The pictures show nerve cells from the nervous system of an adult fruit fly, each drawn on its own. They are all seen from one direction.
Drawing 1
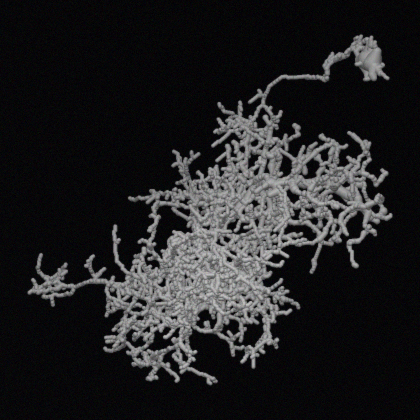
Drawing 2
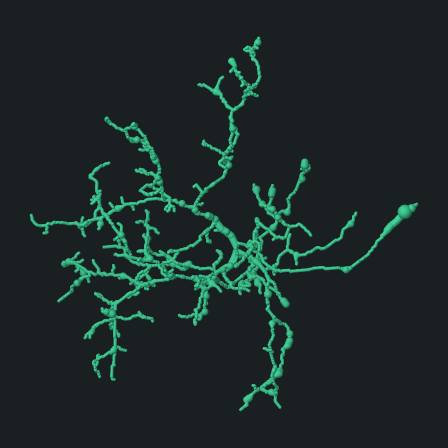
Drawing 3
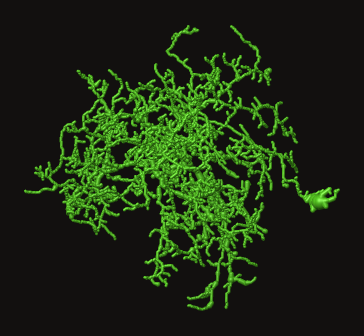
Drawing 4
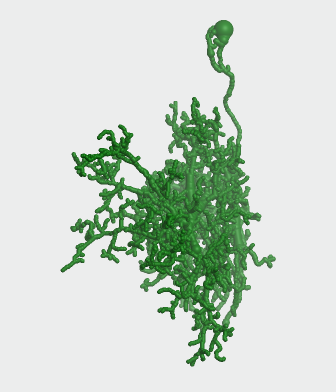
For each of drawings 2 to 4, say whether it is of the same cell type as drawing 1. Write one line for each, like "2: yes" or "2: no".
2: no
3: no
4: yes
